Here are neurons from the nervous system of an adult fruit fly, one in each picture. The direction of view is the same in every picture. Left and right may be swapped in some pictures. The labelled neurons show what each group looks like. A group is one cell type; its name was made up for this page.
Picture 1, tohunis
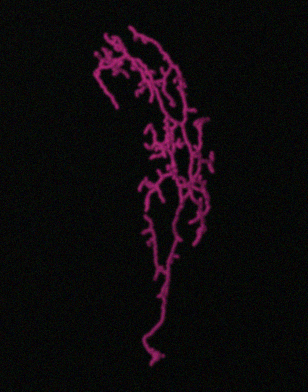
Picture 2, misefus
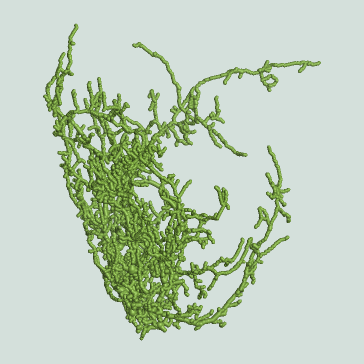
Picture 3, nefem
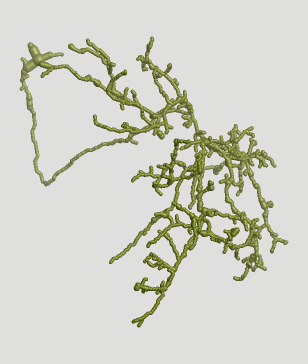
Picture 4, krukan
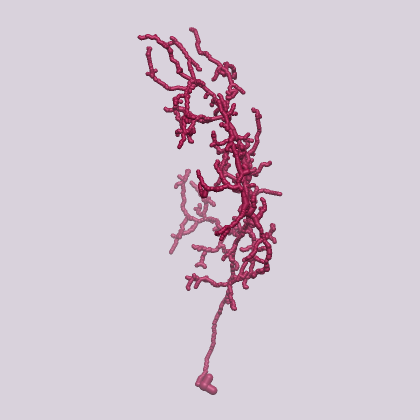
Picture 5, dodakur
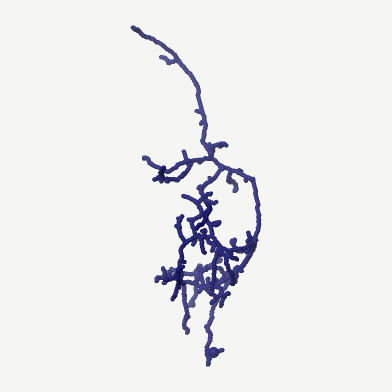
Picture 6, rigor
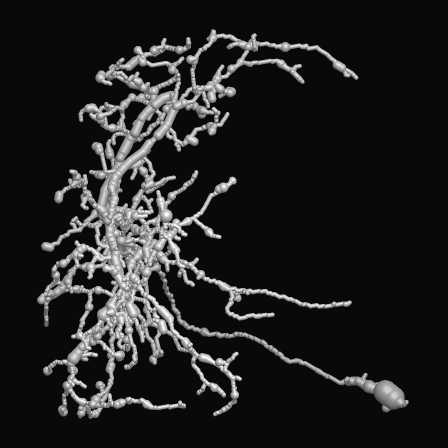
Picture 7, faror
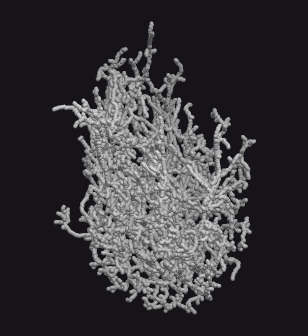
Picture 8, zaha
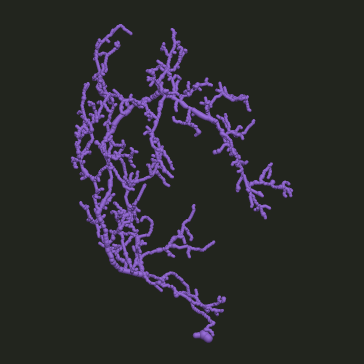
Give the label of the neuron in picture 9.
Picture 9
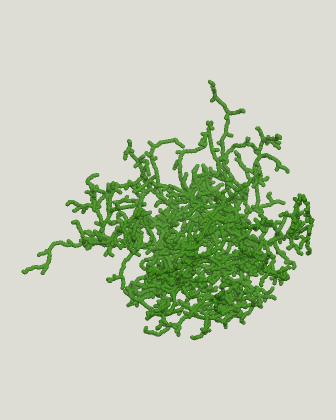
faror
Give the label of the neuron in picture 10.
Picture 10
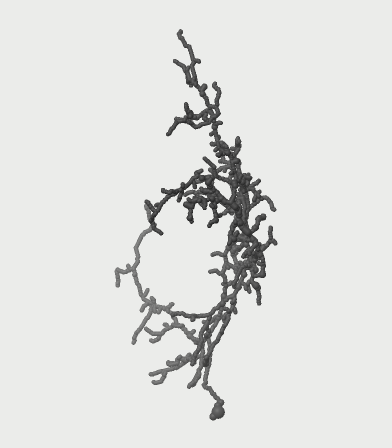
krukan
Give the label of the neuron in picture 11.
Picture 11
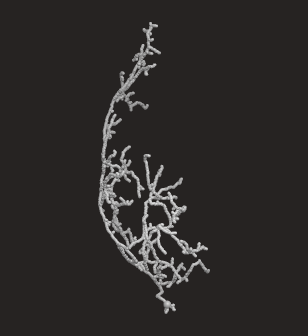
dodakur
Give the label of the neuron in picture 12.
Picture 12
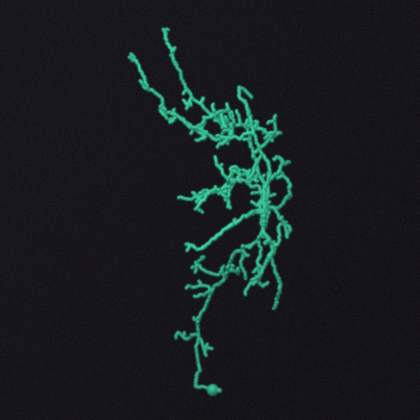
krukan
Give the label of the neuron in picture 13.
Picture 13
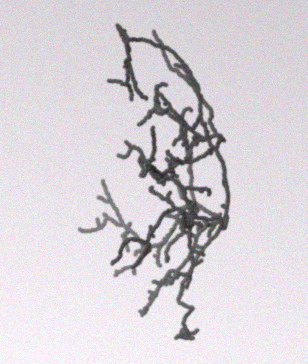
dodakur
